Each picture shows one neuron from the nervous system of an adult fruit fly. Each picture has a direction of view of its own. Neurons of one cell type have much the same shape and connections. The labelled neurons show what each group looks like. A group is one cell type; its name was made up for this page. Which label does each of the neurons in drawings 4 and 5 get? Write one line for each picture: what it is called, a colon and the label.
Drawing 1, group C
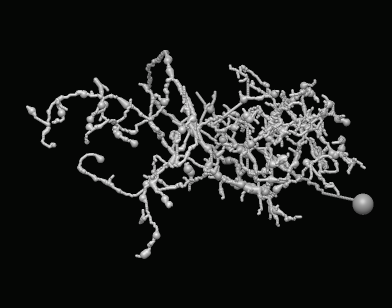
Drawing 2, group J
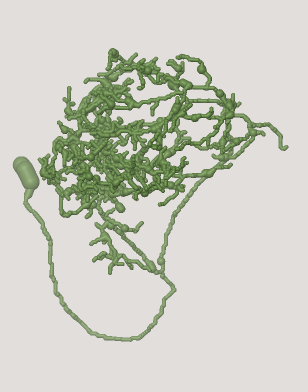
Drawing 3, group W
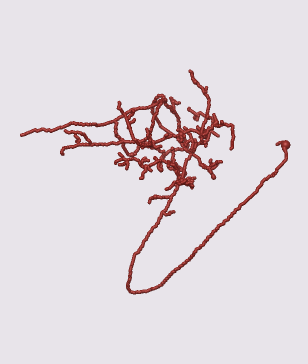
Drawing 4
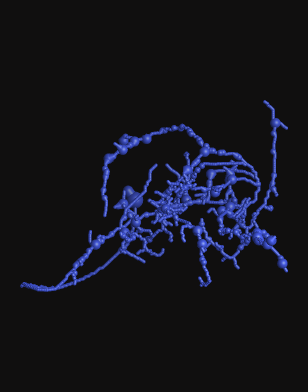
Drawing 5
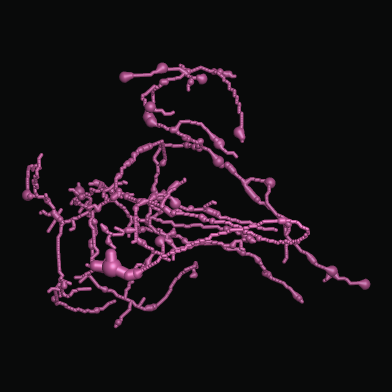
4: group W
5: group W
